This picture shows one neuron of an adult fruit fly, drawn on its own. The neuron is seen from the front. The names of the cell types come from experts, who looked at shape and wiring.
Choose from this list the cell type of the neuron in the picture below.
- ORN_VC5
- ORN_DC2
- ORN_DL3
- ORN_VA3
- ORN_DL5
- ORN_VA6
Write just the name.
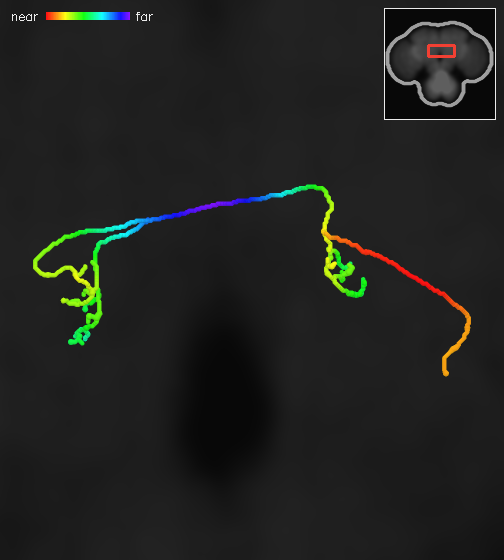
ORN_DC2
